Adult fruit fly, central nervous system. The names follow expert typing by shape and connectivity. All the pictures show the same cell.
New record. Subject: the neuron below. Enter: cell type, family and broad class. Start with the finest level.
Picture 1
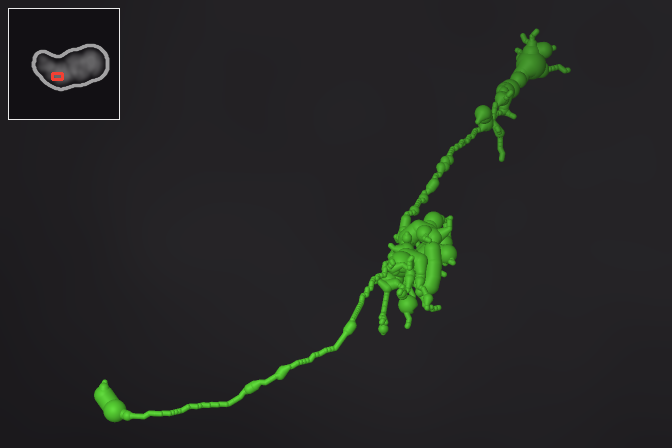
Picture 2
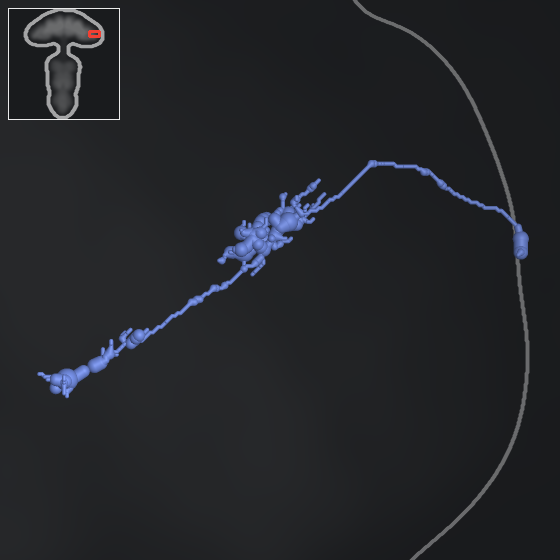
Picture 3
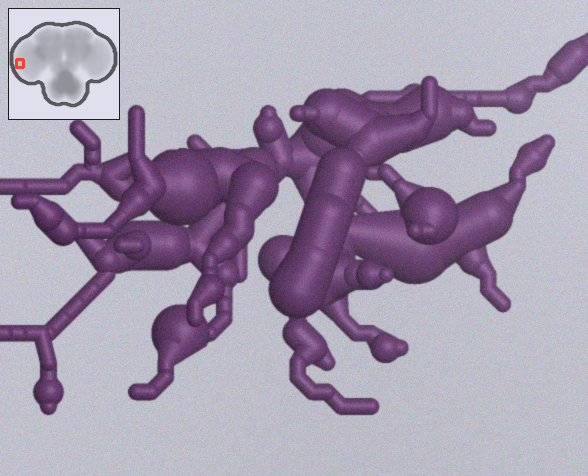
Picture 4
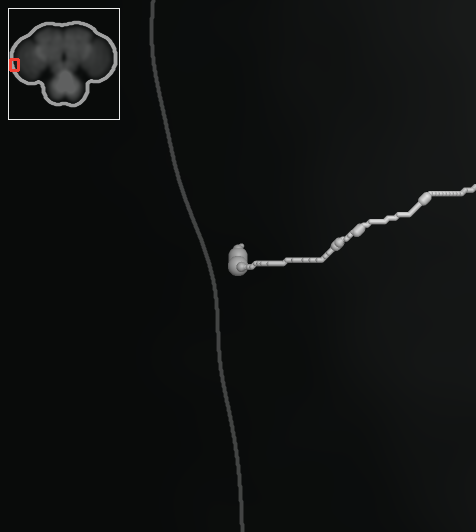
Mi9; Mi; optic-lobe intrinsic neuron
